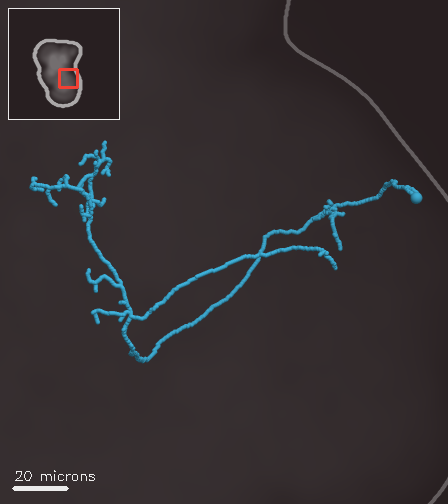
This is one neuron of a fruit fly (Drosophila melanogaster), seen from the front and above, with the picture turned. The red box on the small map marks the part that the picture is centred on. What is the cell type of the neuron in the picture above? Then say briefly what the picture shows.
It is of cell type KCa'b'-ap1. This is a central-brain intrinsic neuron. The cell body can be seen on the right of the picture. From left to right in the picture it spans about 150 microns.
